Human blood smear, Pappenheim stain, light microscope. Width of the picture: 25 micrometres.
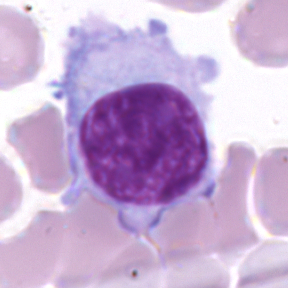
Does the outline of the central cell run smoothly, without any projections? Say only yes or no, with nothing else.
No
